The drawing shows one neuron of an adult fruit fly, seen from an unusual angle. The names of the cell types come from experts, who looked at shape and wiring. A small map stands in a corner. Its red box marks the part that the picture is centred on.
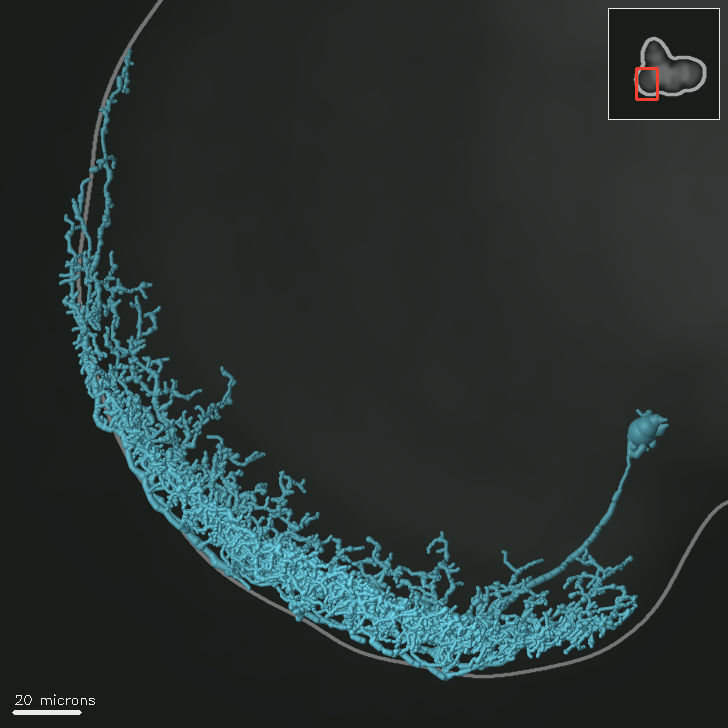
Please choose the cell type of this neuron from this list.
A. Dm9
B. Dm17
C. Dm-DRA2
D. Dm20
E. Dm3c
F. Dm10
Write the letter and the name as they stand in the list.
B. Dm17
